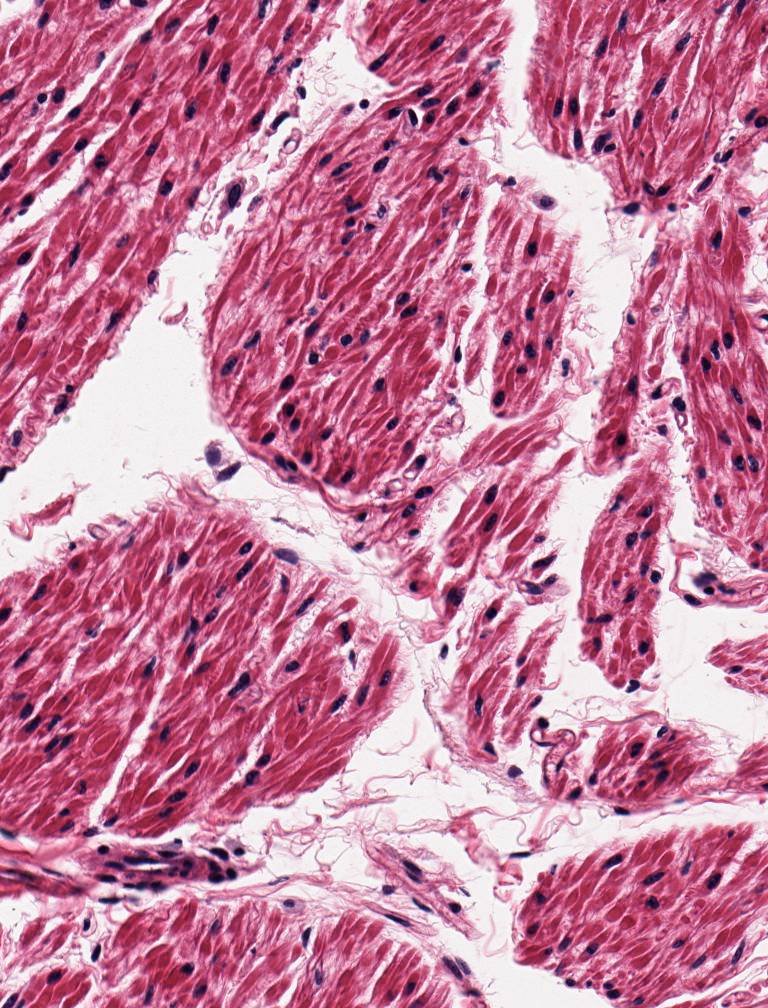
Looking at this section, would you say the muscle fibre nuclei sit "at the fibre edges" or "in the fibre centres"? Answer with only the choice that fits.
In the fibre centres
